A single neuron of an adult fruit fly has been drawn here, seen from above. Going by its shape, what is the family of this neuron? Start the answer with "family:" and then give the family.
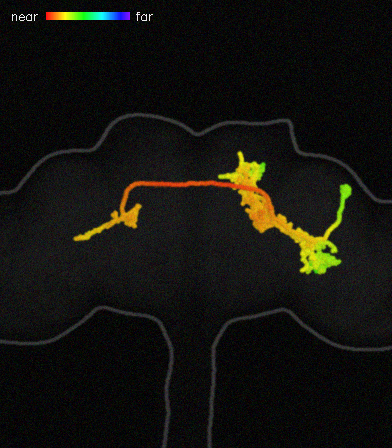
family: hemilineage SLPal3_and_SLPal4_dorsal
